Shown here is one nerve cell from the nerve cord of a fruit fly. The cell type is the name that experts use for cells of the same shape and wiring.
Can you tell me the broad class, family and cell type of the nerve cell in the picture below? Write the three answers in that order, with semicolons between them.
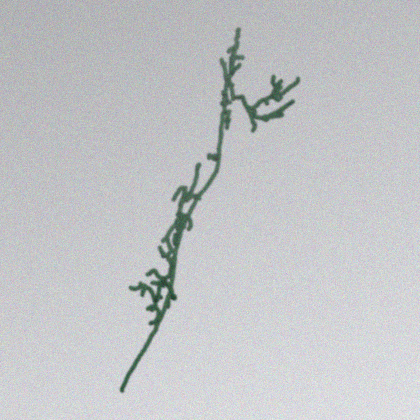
descending neuron; hemilineage PSp3; DNpe022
